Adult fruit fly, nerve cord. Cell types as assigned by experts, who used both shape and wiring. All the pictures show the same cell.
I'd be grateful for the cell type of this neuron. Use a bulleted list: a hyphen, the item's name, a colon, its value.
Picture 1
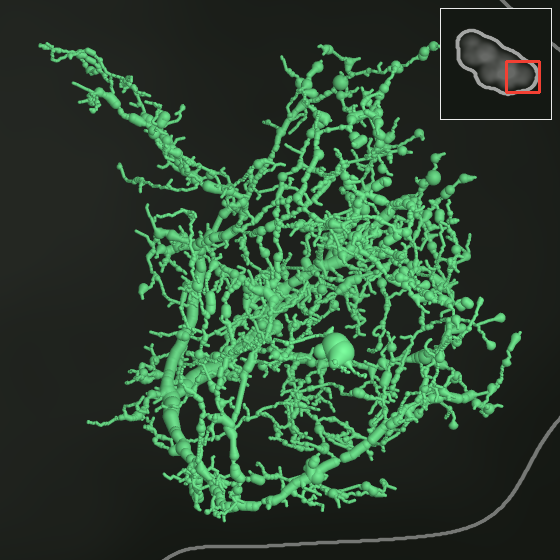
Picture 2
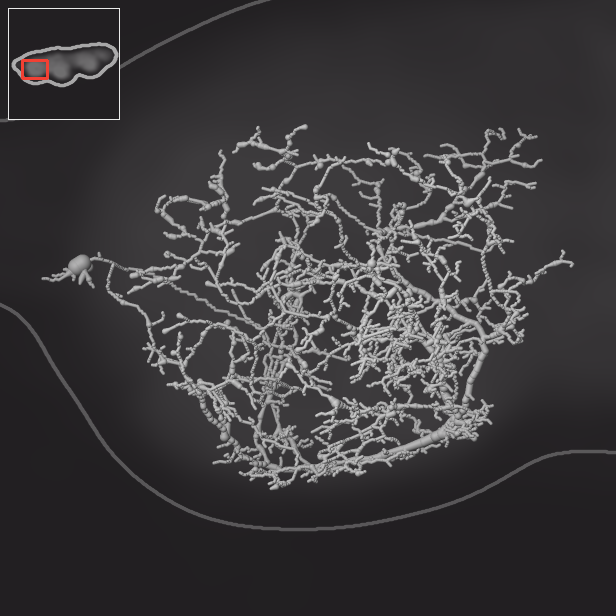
- cell type: IN17A019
